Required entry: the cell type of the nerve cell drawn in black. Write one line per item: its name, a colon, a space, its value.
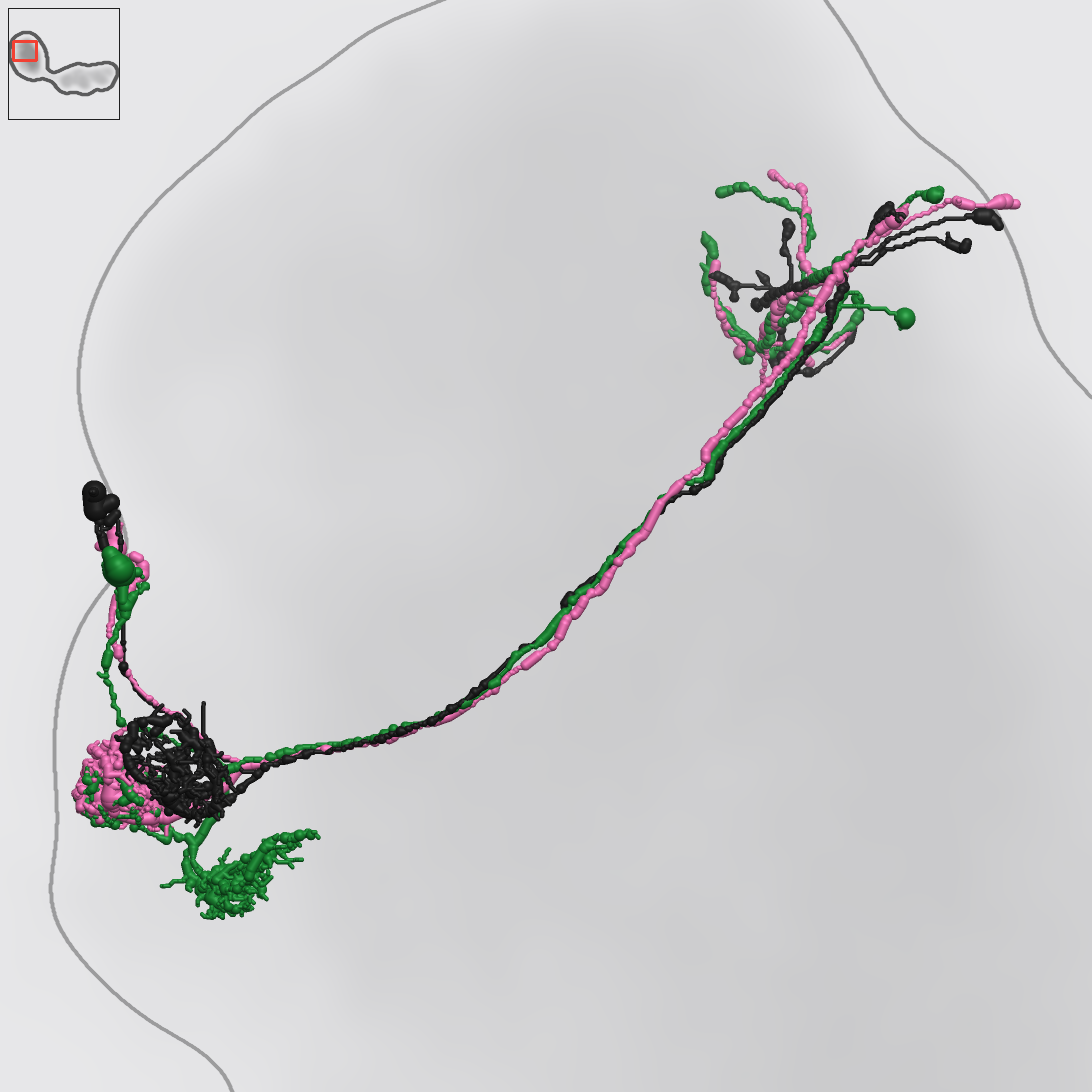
cell type: VM5d_adPN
